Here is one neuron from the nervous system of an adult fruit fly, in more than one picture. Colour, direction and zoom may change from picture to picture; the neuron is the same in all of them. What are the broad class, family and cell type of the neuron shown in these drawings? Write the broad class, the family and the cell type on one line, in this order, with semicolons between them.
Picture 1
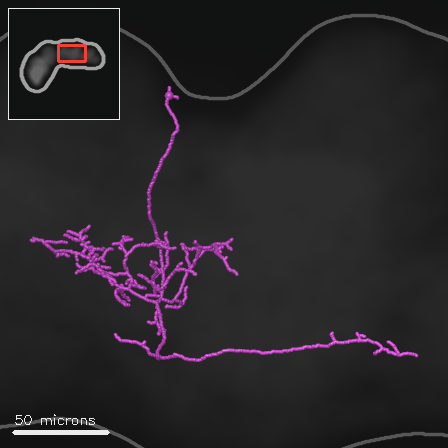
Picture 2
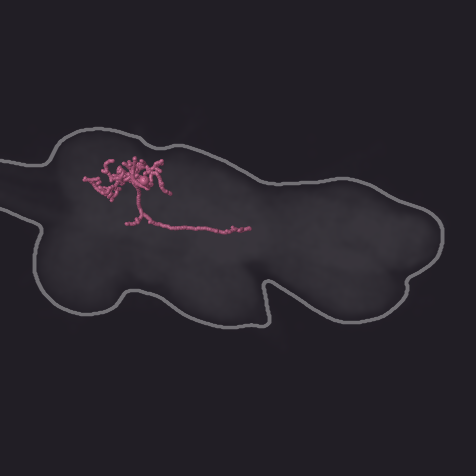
nerve-cord intrinsic neuron; hemilineage 06A; IN06A059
